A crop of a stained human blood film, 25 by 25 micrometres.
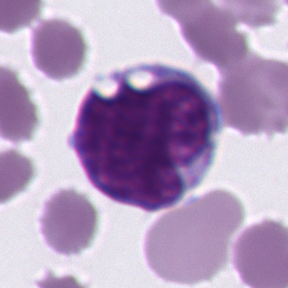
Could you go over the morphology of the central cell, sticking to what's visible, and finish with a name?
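Outline roughly round. Nucleus fills most of the cell, slightly indented on its right side. Chromatin dark purple, dense. Cell: monocyte.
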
